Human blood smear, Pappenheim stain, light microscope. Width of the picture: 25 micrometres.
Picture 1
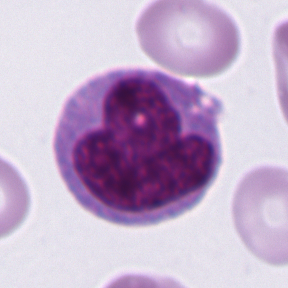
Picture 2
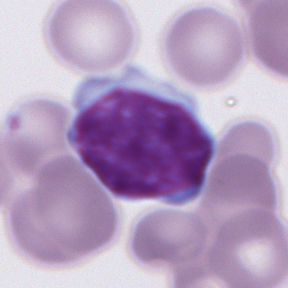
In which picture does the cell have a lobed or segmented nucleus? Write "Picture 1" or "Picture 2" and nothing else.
Picture 1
